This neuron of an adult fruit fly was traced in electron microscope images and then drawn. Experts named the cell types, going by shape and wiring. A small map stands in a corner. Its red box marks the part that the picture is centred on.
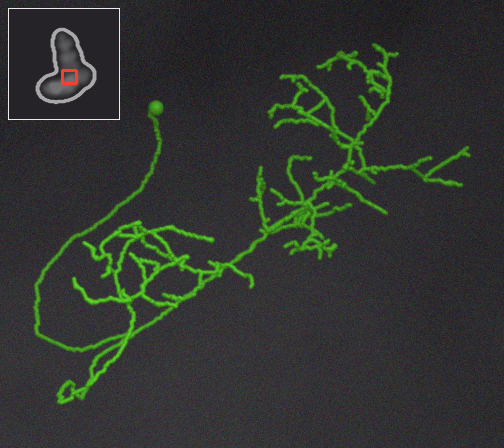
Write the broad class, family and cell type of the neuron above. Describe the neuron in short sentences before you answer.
The picture shows dozens of branch ends. In this view it is about as wide as it is tall. It is a central-brain intrinsic neuron. Its family is hemilineage DL1_dorsal. Its cell type is LHPV5c1.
